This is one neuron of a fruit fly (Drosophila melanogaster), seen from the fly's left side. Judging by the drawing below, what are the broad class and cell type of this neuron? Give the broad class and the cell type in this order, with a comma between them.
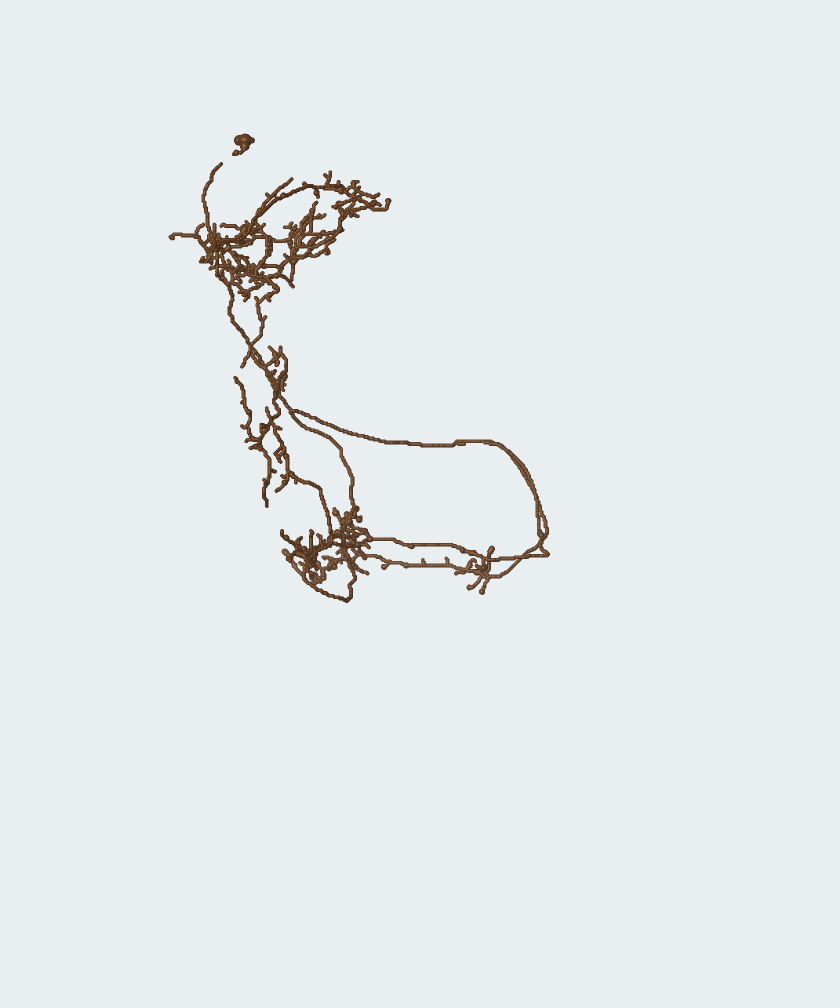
central-brain intrinsic neuron, CRE010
